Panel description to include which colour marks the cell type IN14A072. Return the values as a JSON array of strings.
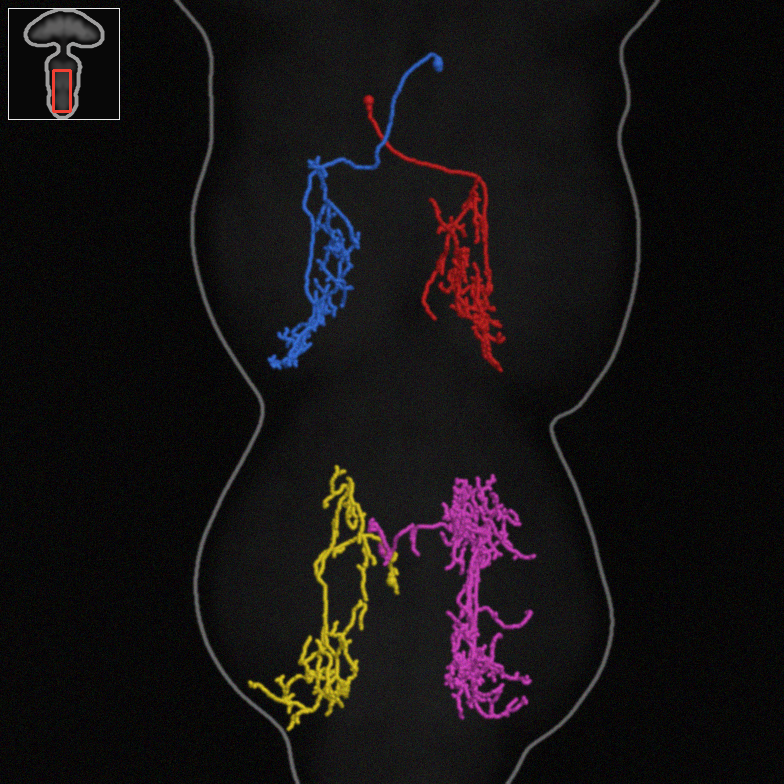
["yellow"]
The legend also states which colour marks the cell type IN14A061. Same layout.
["blue"]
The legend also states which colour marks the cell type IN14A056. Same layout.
["red"]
